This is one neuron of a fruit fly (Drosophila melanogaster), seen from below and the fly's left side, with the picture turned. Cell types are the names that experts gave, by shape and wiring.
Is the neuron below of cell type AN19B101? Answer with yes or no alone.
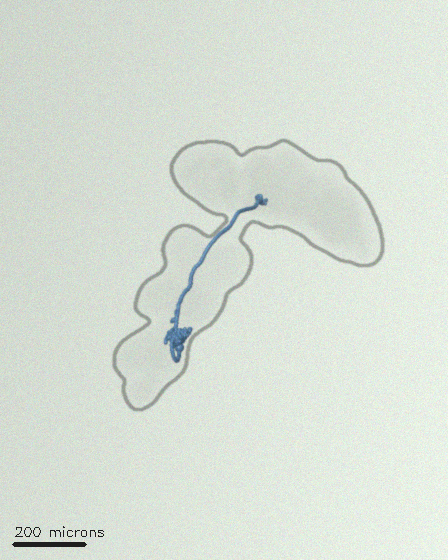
no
